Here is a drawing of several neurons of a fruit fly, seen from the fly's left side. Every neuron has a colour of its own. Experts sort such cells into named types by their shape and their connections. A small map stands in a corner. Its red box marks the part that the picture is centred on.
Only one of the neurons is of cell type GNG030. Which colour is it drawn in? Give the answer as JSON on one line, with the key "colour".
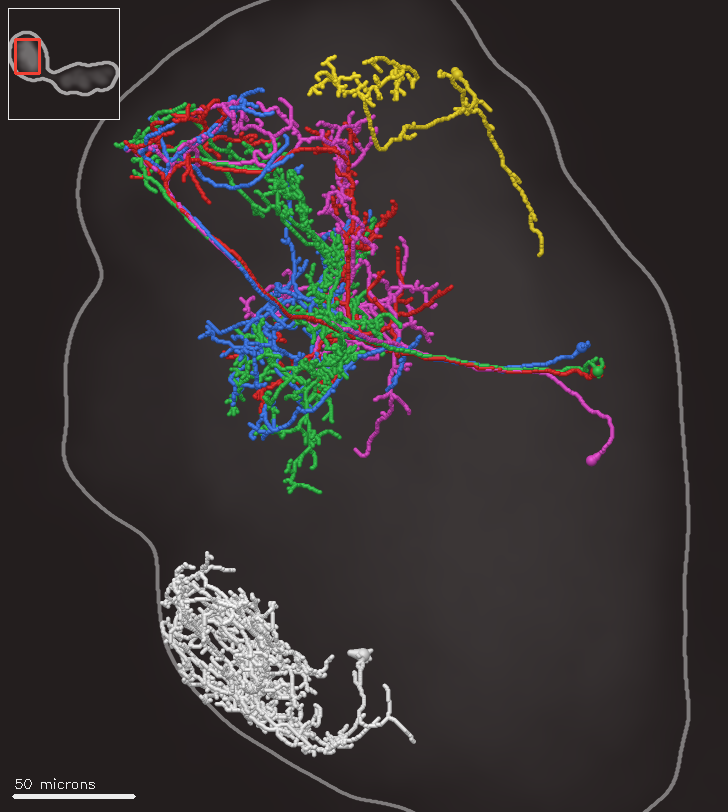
{"colour": "white"}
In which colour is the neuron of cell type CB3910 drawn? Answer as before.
{"colour": "blue"}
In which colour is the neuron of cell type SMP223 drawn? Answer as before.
{"colour": "yellow"}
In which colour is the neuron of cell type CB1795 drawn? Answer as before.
{"colour": "red"}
